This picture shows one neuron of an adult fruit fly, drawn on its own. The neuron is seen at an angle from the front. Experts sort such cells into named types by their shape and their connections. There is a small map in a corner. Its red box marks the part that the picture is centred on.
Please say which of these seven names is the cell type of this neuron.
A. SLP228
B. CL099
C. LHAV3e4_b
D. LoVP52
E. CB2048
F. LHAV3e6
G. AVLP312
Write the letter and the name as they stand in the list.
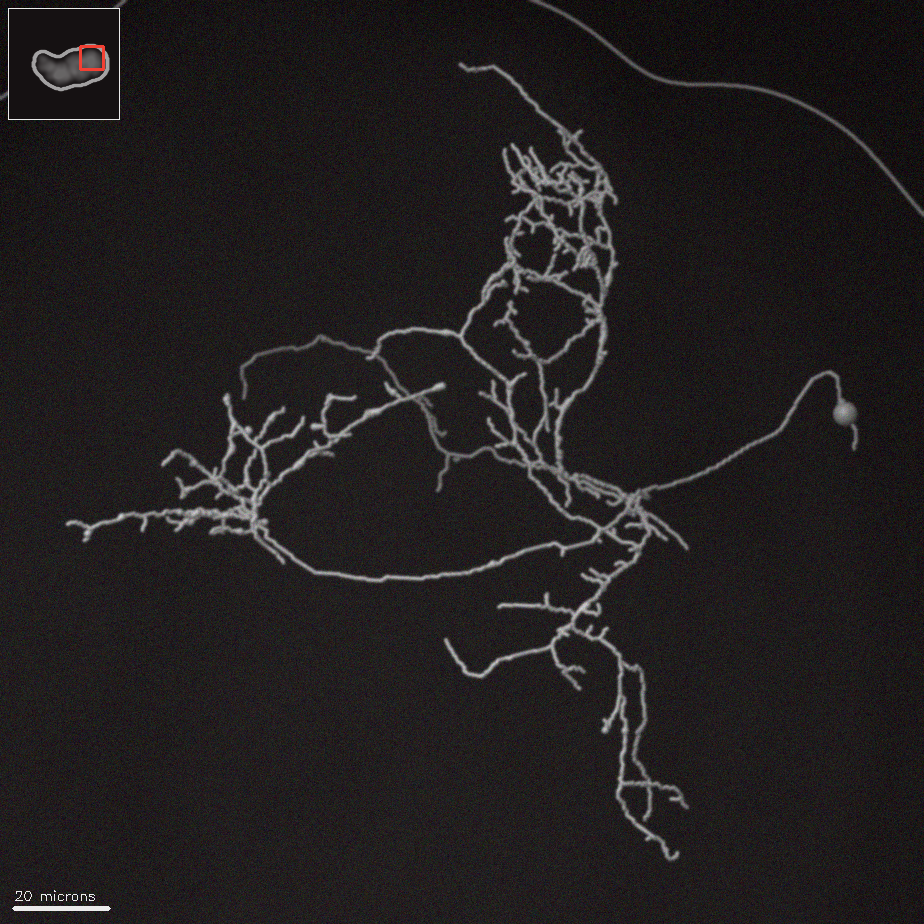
A. SLP228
